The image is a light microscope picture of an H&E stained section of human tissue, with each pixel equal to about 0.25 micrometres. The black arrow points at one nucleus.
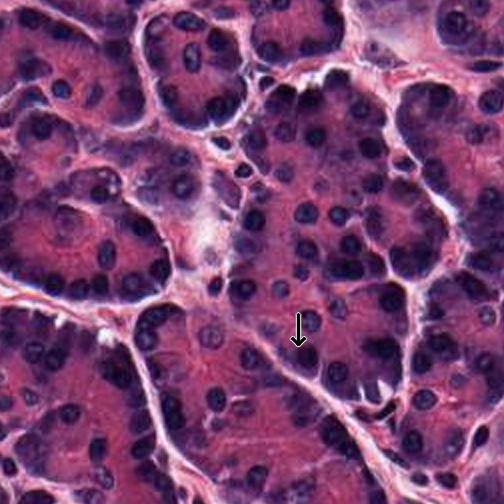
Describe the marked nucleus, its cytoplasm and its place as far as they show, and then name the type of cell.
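The nucleus is round and darkly stained. The nucleus sits at the edge of the cell, against a thin pale pink band of fibres that runs diagonally across the field. The cytoplasm around the nucleus is a deep purple; further from the band it becomes pinker. The cell's borders with its neighbours are indistinct. The cell is part of a tightly packed cluster whose edge runs along that band of fibres. Type of cell: pancreatic acinar cell.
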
